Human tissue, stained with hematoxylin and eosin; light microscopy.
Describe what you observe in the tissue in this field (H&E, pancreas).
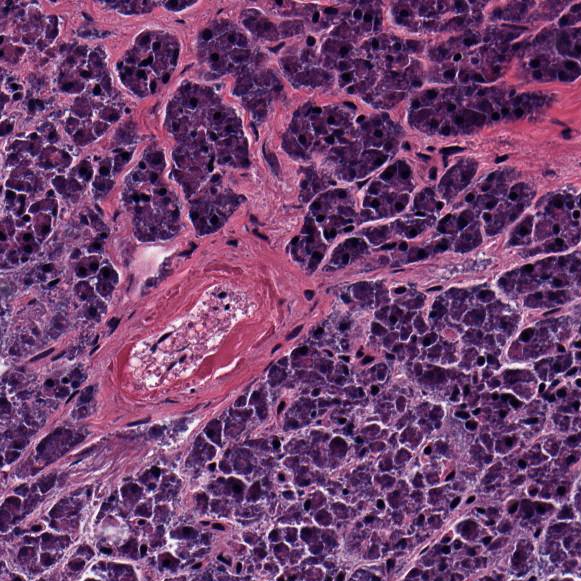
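Look across the whole field: dark purple cells sit in small clusters, parted by a branching network of thin pink fibrous strands. Their cytoplasm is deeply purple and granular-looking, with small round dark nuclei. Left of centre lies one thick-walled vessel, its pink wall concentric. From near it, a broader pink collagen band runs toward the upper right.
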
